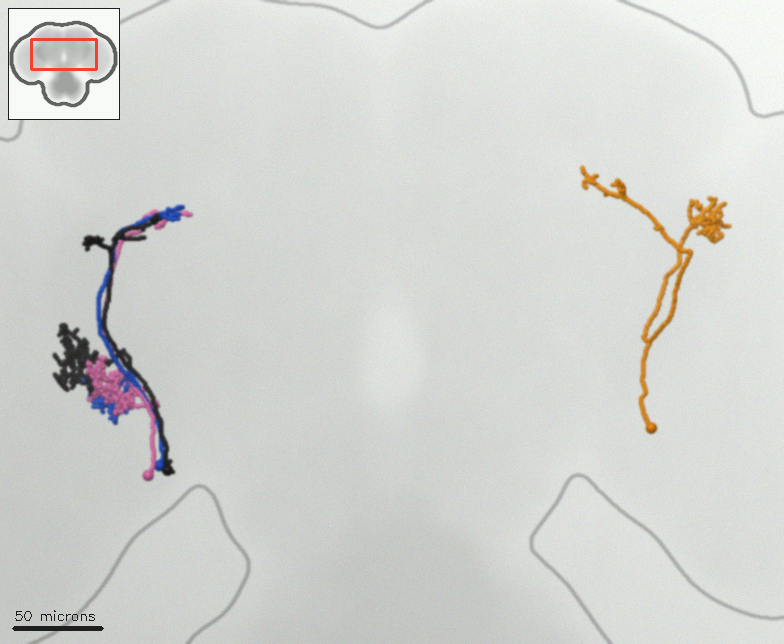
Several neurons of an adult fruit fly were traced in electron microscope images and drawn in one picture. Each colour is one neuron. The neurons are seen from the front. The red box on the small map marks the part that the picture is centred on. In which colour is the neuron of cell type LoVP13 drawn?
pink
